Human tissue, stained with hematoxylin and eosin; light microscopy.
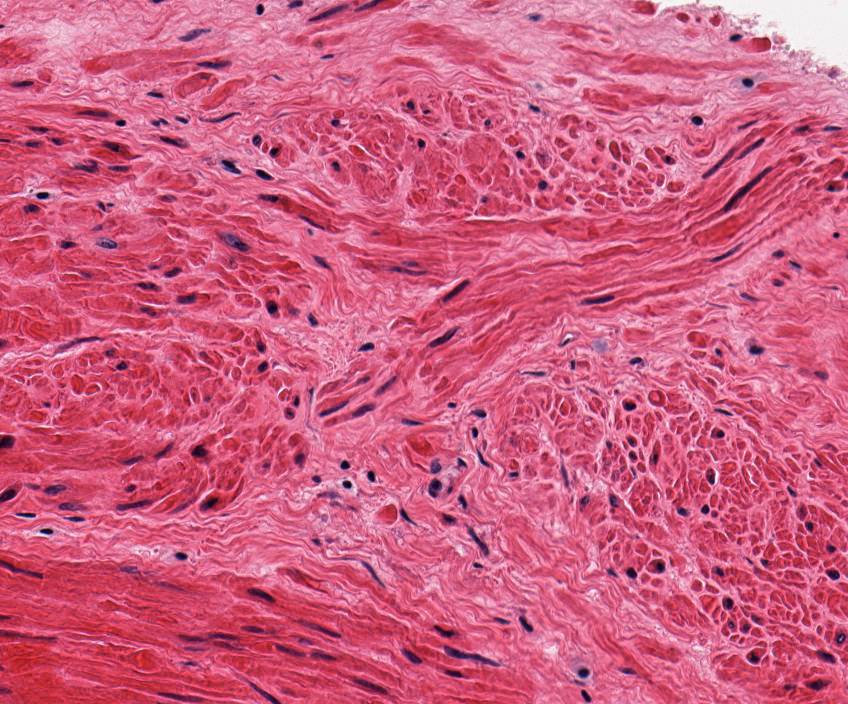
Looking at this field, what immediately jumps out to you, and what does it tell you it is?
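Tissue: fibromuscular stroma. Smooth muscle bundles fill the field, running in several directions.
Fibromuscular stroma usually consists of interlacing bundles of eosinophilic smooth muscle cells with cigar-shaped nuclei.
Nuclei single, dark, elongated, blunt-ended; cytoplasm bright pink, no cross-striations.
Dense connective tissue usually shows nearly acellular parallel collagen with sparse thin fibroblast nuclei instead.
Bundles cut across in upper centre and lower right: rounded cell profiles, some with central nuclei.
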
